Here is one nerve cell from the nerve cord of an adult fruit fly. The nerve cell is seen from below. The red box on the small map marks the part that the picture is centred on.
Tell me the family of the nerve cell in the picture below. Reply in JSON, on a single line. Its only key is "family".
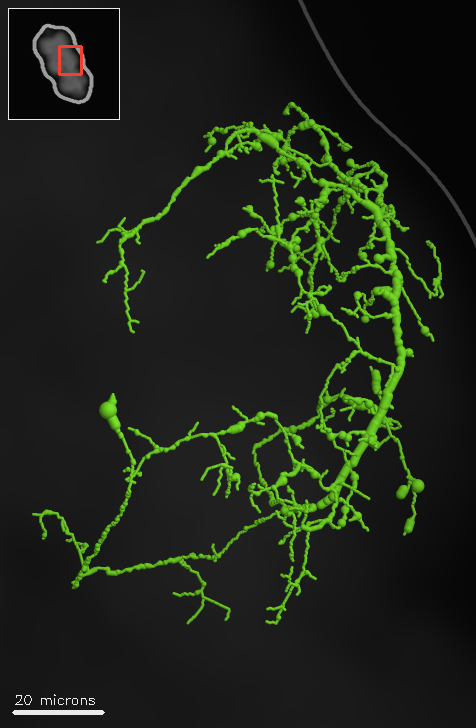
{"family": "hemilineage 04B"}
